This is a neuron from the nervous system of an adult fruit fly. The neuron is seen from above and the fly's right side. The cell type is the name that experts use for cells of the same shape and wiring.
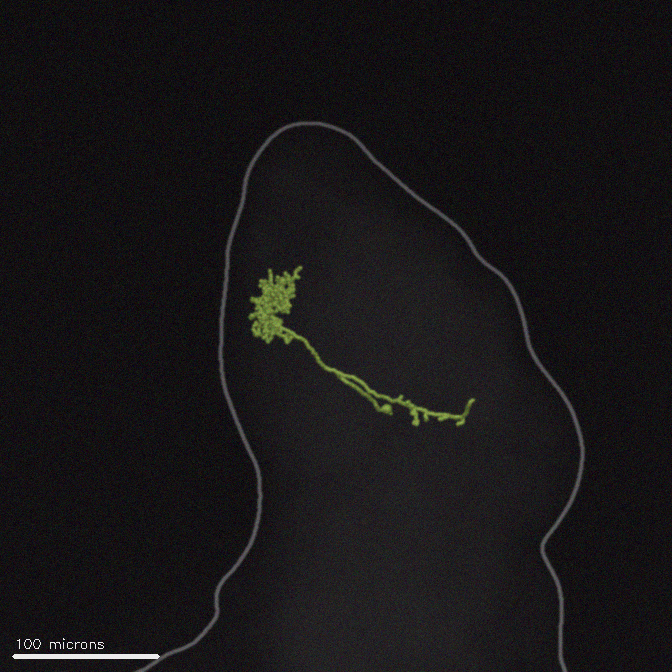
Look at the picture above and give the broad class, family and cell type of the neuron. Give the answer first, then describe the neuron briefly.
It is a visual projection neuron. The family is LC. The cell type is LC31a. It is in the brain and does not reach the nerve cord. Its cell body lies in the middle of the picture. From left to right in the picture it spans about 160 microns.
